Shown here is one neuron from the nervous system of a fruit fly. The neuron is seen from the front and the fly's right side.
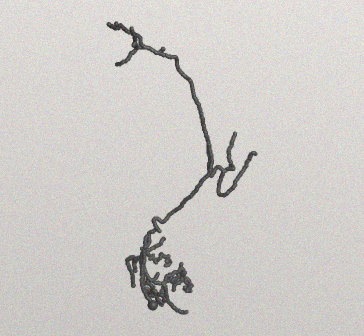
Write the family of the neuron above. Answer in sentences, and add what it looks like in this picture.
The family is LoVP. This is a visual projection neuron. Its cell body lies at the bottom of the picture. As drawn here it is taller than it is wide.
